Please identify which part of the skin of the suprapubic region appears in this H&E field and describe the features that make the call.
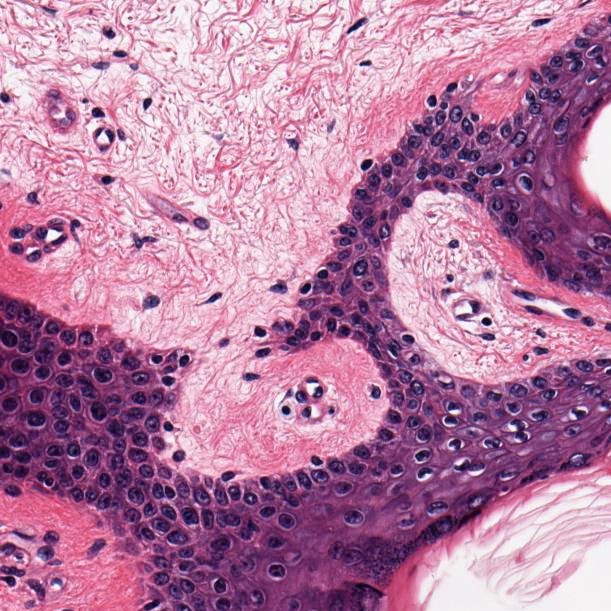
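You're looking at epidermis. It's the broad purple band of stratified squamous epithelium running from lower left to upper right, with a basal row of crowded, darker nuclei along its border with the stroma.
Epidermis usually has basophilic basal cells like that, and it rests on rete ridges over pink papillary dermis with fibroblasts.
Here rounded cores of pink stroma push into the epithelium in the centre and on the right. The stroma filling the upper left is loose and pale, fine wavy collagen fibres with scattered spindle-shaped nuclei.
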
